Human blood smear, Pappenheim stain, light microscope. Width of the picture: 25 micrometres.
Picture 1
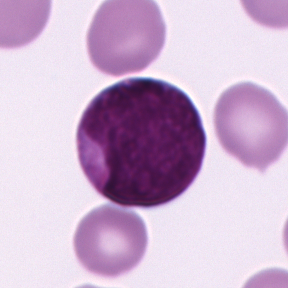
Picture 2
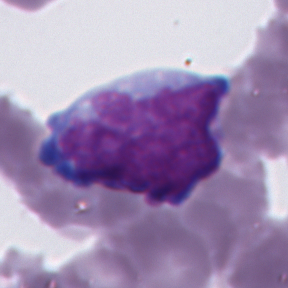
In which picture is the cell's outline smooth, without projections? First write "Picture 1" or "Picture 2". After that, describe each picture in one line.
Picture 1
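What picture 1 shows: The cell outline is round and smooth.
What picture 2 shows: The cell's outline is irregular, with small knobby bulges along its left and lower edges.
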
